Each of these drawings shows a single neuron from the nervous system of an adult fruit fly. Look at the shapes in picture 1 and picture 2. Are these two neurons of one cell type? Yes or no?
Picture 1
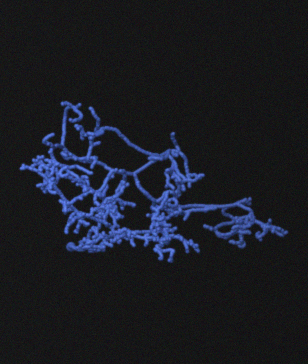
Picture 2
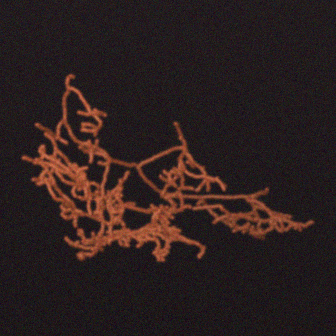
yes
